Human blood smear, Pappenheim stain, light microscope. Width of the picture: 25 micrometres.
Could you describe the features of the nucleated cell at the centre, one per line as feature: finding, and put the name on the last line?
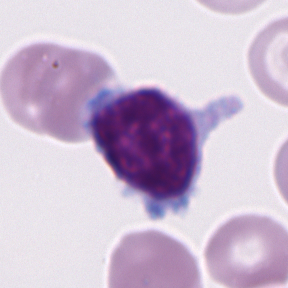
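Border: ragged, with fine hair-like cytoplasmic projections
Longest cytoplasmic projection: extends toward the upper right
Chromatin: dark purple, coarsely clumped
Nucleoli: none visible
Name: typical lymphocyte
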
